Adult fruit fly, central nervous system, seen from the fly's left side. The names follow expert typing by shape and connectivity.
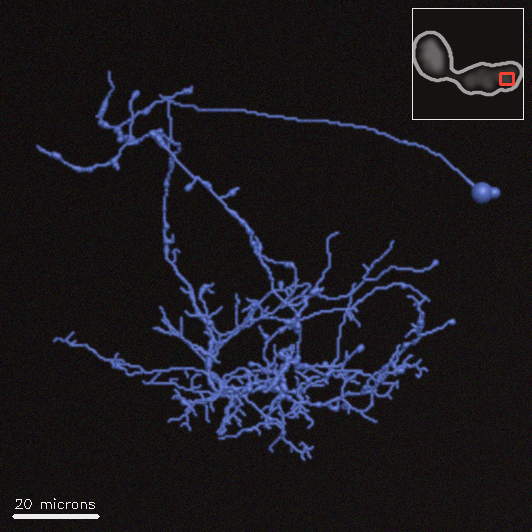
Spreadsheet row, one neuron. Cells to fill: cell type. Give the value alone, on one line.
IN03A040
